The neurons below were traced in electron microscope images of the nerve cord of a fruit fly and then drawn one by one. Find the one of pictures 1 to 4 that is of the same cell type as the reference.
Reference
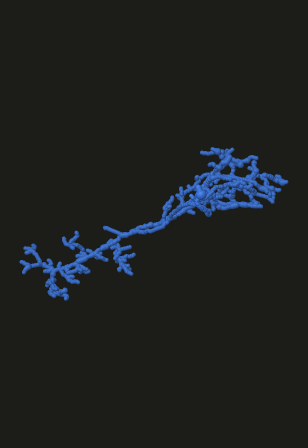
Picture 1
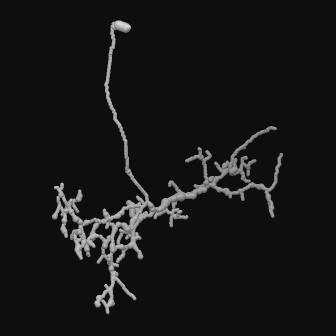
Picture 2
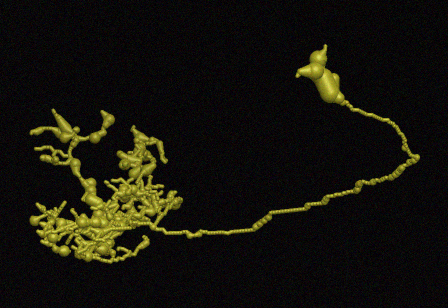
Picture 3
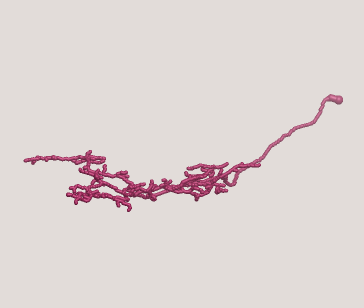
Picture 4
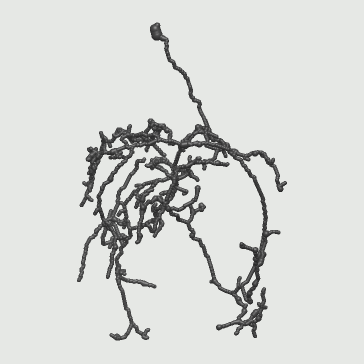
Picture 1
